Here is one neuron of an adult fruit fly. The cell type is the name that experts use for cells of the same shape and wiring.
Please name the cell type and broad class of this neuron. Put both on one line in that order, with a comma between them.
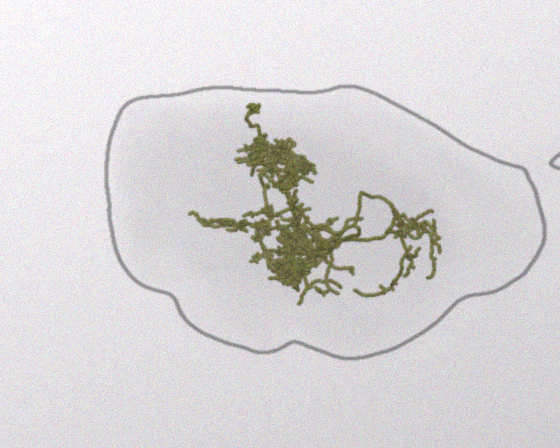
VES064, central-brain intrinsic neuron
